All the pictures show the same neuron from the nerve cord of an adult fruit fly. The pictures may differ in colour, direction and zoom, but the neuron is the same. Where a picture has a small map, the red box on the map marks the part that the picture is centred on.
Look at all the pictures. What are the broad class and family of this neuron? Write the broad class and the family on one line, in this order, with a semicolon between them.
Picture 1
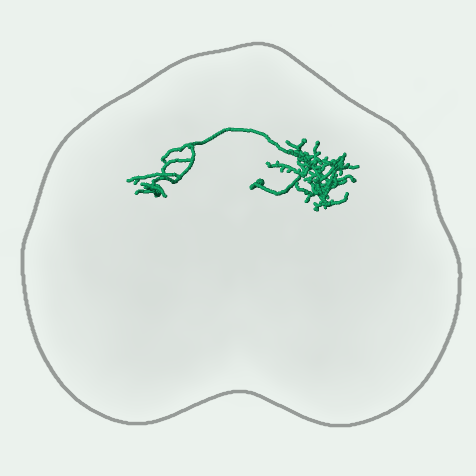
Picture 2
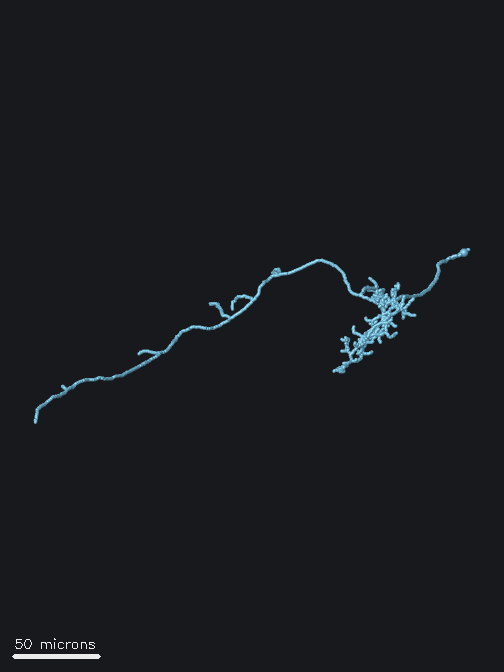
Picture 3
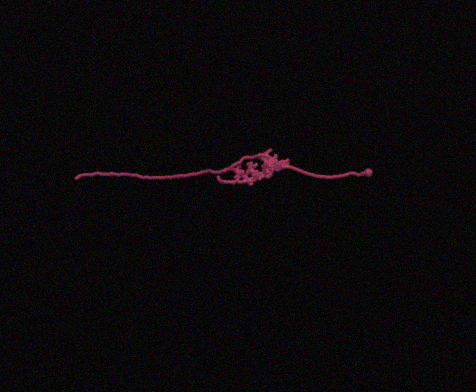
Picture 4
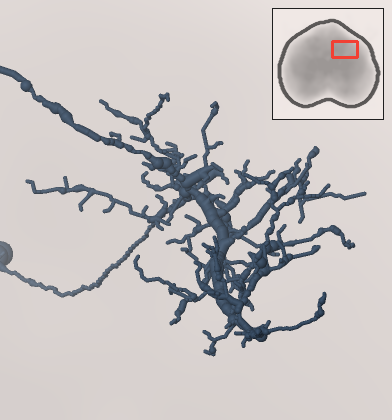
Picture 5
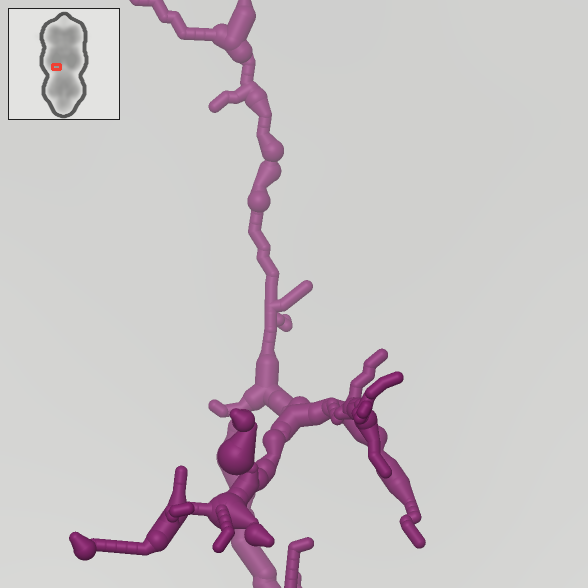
nerve-cord intrinsic neuron; hemilineage 06A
